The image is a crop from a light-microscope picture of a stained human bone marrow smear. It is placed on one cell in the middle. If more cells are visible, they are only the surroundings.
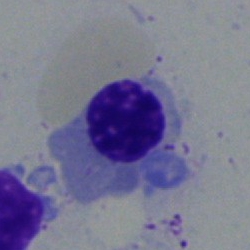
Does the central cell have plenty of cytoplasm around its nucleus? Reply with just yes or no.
Yes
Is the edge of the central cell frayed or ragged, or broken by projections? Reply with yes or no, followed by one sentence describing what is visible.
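Yes. The cell outline is irregular, with the cytoplasm spreading out in uneven broad lobes.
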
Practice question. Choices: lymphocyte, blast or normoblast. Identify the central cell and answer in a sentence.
The crop shows a normoblast in its centre.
